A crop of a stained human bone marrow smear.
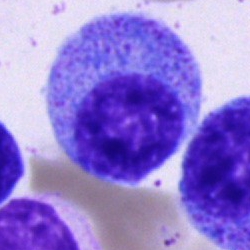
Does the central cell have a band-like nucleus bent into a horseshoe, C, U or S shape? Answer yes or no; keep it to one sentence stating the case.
No, instead of a band, the nucleus forms a compact round or oval shape.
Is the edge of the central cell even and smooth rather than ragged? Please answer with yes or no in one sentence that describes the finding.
Yes, this cell has a smooth edge with no projections, blebs or tags.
